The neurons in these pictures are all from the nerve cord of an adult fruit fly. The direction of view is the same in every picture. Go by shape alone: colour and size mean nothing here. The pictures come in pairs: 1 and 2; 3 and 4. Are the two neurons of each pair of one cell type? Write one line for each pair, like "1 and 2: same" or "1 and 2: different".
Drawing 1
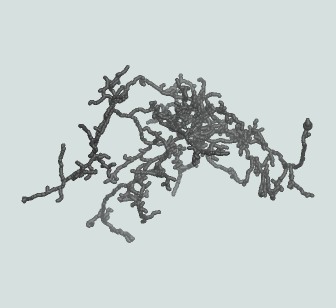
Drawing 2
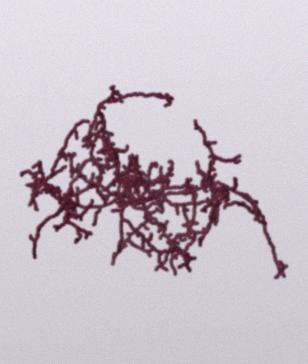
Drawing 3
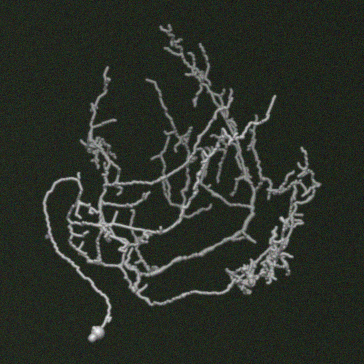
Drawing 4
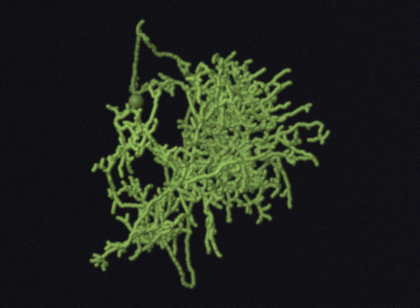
1 and 2: same
3 and 4: different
